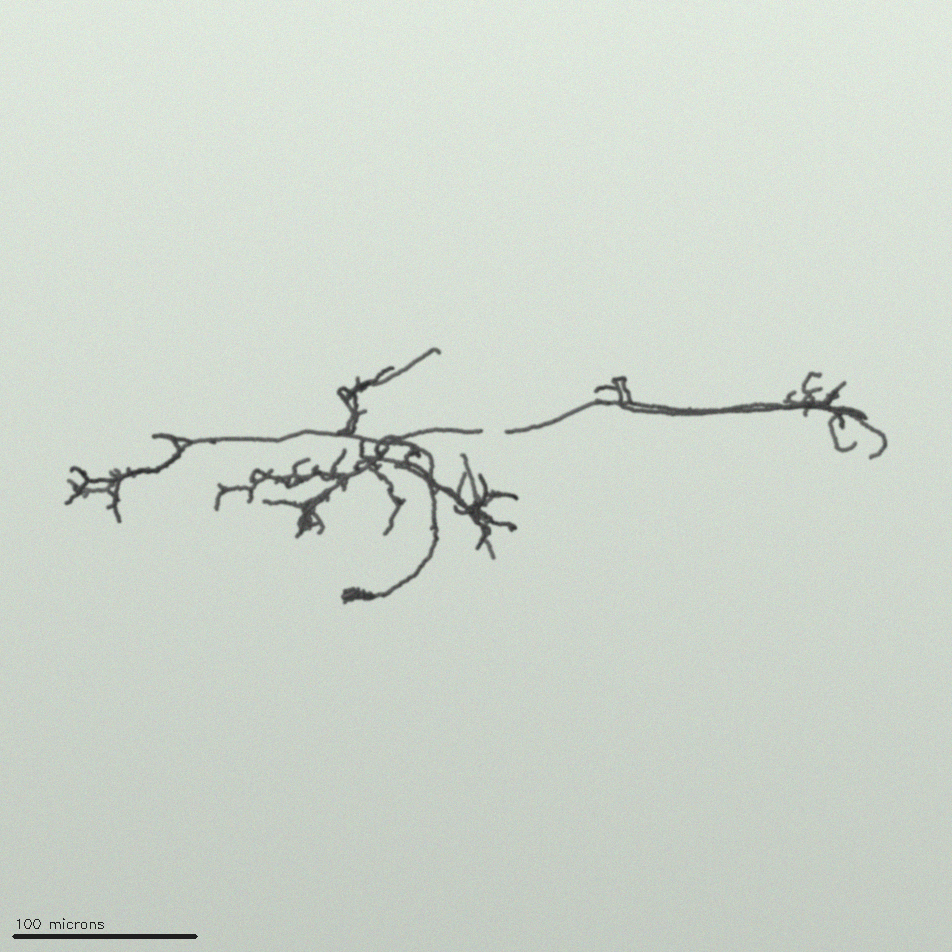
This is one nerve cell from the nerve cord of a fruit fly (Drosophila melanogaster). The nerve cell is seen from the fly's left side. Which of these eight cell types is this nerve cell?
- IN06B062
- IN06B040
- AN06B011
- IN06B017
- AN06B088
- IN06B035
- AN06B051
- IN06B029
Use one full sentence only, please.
The nerve cell has IN06B035 as its cell type.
